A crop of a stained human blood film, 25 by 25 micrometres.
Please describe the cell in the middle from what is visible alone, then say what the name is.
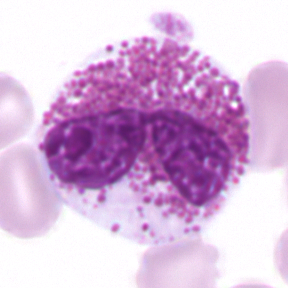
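Two lobes make up the nucleus, joined by a narrow strand, and they lie side by side across the lower half of the cell. Granules are packed most densely in the cytoplasm above the nucleus, while below it the cytoplasm is pale and only sparsely granulated. It's an eosinophil.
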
